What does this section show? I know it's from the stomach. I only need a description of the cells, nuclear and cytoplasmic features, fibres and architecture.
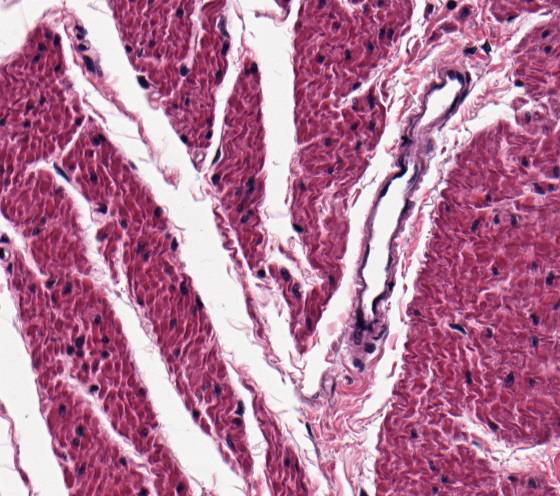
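Bundles of deeply eosinophilic muscle fibres occupy most of the field. On the right, the muscle forms a single broad, unbroken mass rather than narrow strips. Intervening connective tissue is scanty, pale pink and wispy. Epithelium and glands are absent throughout the field.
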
